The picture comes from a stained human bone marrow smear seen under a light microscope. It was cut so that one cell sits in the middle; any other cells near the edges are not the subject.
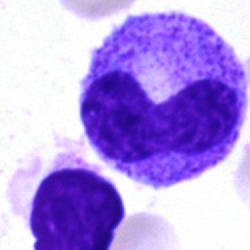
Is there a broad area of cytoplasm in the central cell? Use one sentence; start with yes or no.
Yes, around the nucleus lies a broad area of cytoplasm.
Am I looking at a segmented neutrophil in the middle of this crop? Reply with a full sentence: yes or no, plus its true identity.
No, the cell in the middle is a band neutrophil, not a segmented neutrophil.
